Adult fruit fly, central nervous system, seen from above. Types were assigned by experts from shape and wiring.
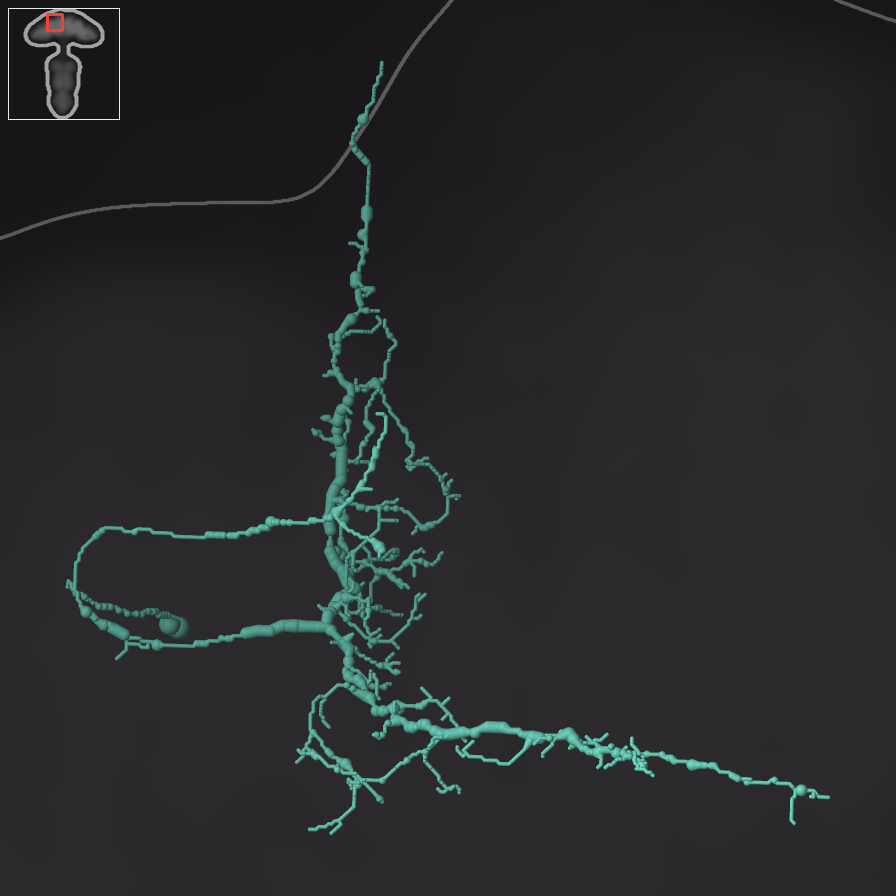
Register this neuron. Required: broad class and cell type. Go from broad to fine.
central-brain intrinsic neuron; CB1638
